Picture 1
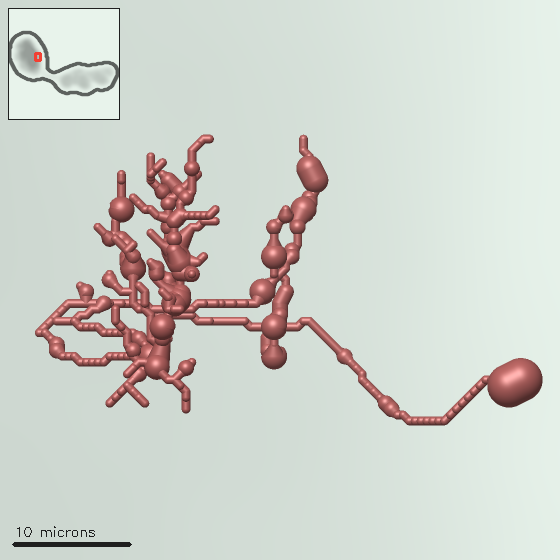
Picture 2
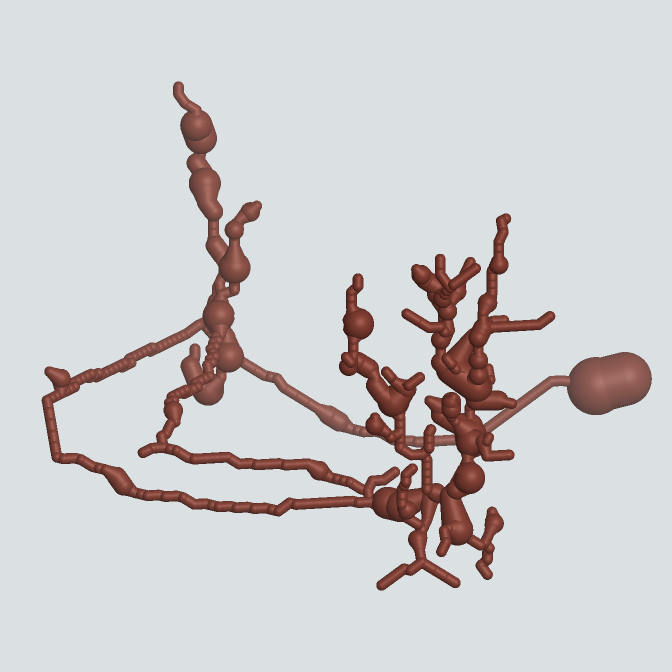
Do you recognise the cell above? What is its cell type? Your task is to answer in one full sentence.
The type assigned to this neuron is T4d.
